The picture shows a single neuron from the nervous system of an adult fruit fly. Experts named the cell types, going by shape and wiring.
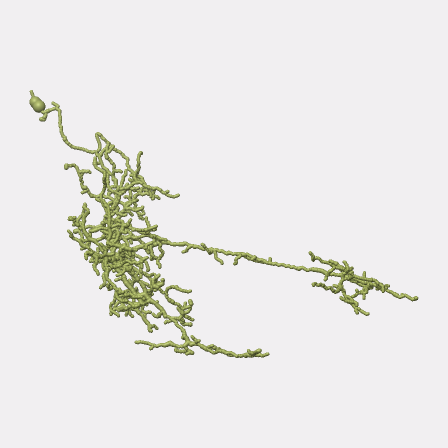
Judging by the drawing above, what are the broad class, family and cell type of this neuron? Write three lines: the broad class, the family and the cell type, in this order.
nerve-cord intrinsic neuron
hemilineage 13A
IN13A018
